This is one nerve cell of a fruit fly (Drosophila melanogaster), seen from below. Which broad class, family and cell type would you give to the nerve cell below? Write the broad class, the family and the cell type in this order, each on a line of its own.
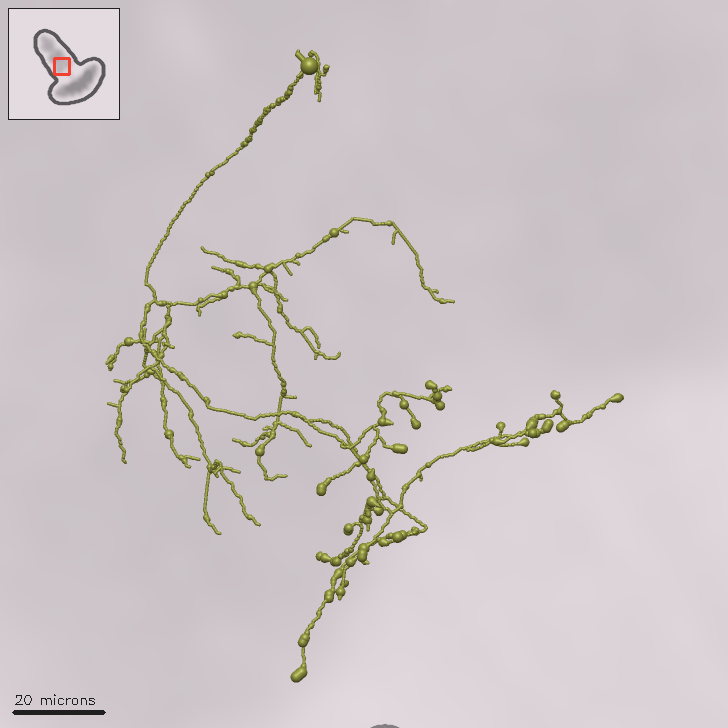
nerve-cord intrinsic neuron
hemilineage 12B
IN12B060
